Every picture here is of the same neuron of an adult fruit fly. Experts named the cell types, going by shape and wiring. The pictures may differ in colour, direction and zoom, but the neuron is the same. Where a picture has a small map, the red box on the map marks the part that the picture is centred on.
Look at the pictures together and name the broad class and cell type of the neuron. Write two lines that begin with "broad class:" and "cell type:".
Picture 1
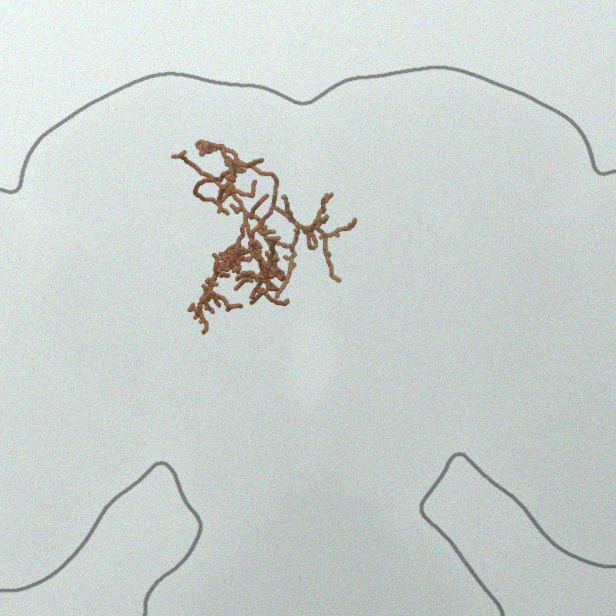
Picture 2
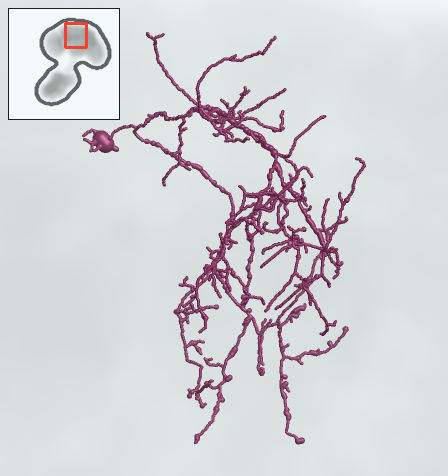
broad class: central-brain intrinsic neuron
cell type: IB049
